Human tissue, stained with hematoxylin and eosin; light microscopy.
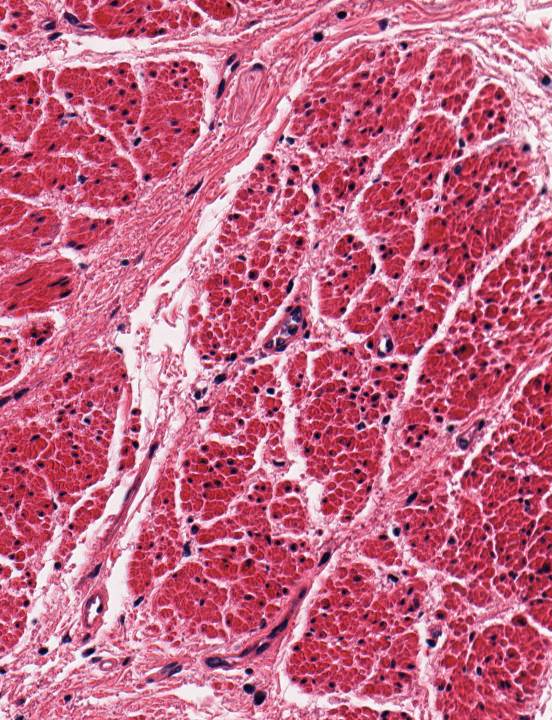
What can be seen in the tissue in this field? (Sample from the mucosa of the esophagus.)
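Most muscle bundles here are cut across, so their fibres show as small polygonal profiles. Within these cross-cut fibres, small, round, dark nuclei sit centrally. Eosin stains the muscle cytoplasm a deep red. At the left edge, bundles cut obliquely to lengthwise show elongated nuclei.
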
